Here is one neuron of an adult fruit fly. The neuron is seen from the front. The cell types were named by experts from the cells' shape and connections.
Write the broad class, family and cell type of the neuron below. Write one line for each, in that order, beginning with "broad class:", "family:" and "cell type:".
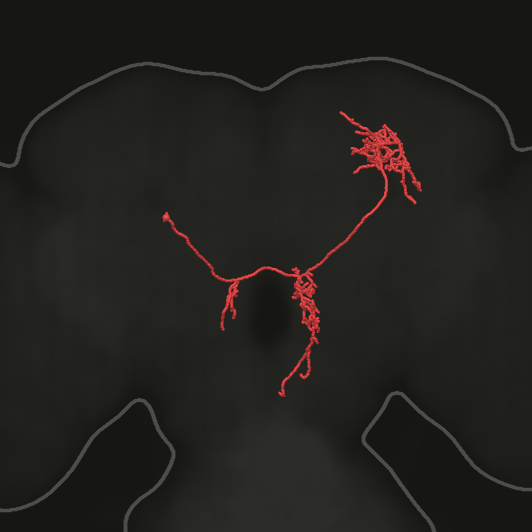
broad class: central-brain intrinsic neuron
family: hemilineage CREa1_ventral
cell type: mAL_m3c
